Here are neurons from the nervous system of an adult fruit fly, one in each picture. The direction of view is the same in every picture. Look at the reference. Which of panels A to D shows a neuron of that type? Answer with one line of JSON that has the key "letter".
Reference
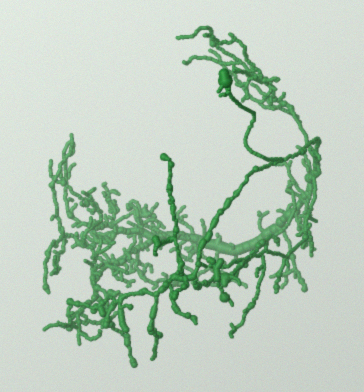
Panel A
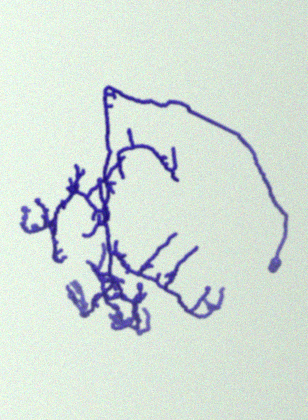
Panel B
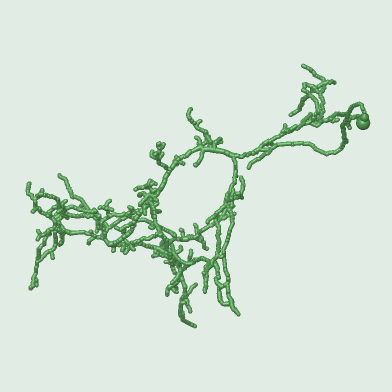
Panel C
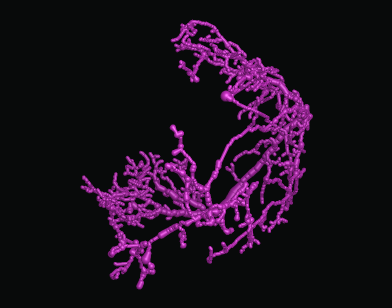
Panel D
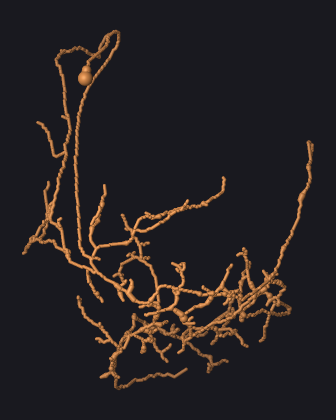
{"letter": "C"}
